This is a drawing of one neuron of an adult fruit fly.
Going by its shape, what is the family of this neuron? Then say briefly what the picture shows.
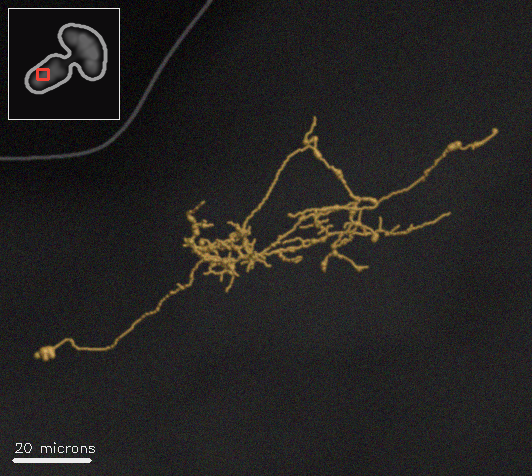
The family is hemilineage 20A.22A. It is a nerve-cord intrinsic neuron. The cell body is at the lower left of the picture. From left to right in the picture it spans about 120 microns. The picture shows dozens of branch ends.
